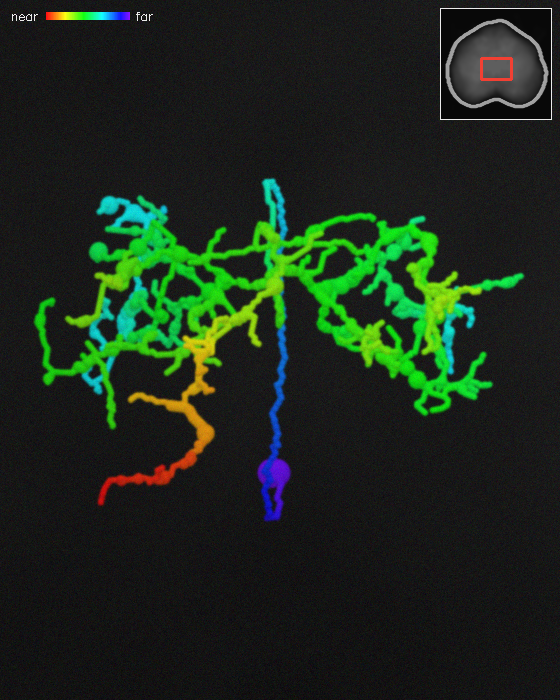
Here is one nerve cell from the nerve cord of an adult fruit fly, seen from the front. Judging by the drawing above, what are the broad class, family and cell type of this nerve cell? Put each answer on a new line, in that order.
nerve-cord intrinsic neuron
hemilineage 00A
IN00A067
